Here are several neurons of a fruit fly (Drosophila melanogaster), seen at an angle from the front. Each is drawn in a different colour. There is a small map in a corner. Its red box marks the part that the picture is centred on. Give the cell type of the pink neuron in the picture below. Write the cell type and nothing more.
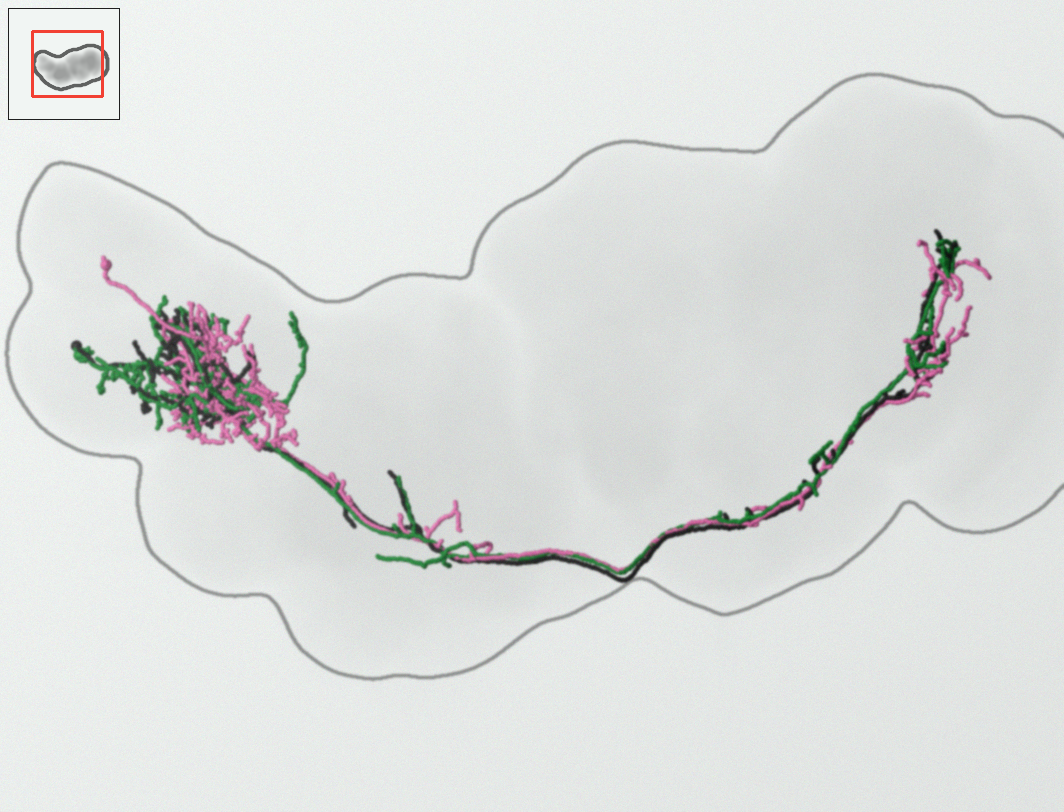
ANXXX144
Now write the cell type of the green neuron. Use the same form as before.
AN05B059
